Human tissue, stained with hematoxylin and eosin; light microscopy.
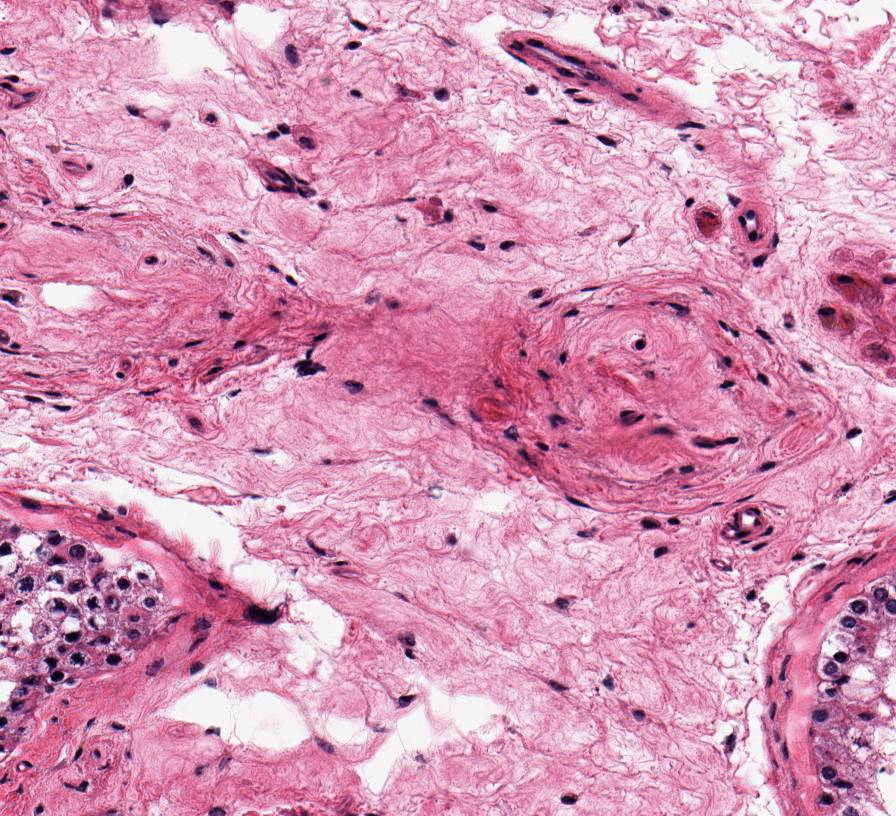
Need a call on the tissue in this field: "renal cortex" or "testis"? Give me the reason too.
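Testis, not renal cortex. What decides is the tubule at the lower left, filled with several layers of cells with round nuclei. Each tubule is bounded by a thick, deeply eosinophilic wall containing flattened nuclei. Tubule profiles appear only in the lower left and lower right corners; most of the field is collagenous stroma of pale pink, wavy fibres with sparse, scattered spindle-shaped nuclei.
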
